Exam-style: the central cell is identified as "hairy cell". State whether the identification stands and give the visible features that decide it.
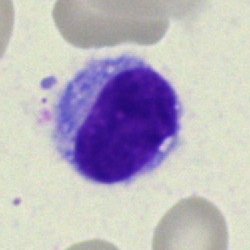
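Two things settle it for me: the outline, roughly round but with a slightly uneven, fuzzy edge, and a nucleus with no distinct nucleolus.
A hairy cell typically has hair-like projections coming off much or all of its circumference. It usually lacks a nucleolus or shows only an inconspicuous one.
Both points lean toward hairy cell rather than blast, so yes, hairy cell fits. One feature would suit either name: the nucleus fills most of the cell.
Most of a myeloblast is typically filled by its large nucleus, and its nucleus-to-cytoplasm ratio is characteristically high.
Beyond that I simply note dense, deep purple chromatin, a few small pale clear spots in the cytoplasm, and a small white refractile speck at the lower right edge of the nucleus.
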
